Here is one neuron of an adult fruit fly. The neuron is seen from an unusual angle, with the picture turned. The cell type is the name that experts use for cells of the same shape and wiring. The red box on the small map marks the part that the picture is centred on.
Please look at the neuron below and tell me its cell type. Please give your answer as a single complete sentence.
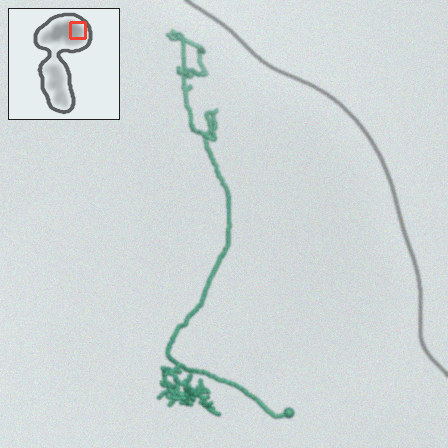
This neuron is recognized as the cell type LC10e.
